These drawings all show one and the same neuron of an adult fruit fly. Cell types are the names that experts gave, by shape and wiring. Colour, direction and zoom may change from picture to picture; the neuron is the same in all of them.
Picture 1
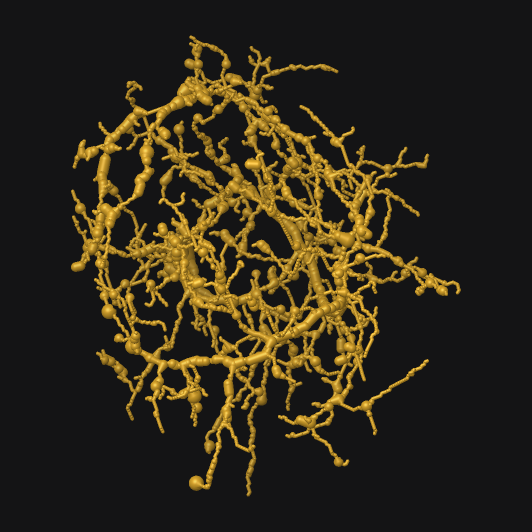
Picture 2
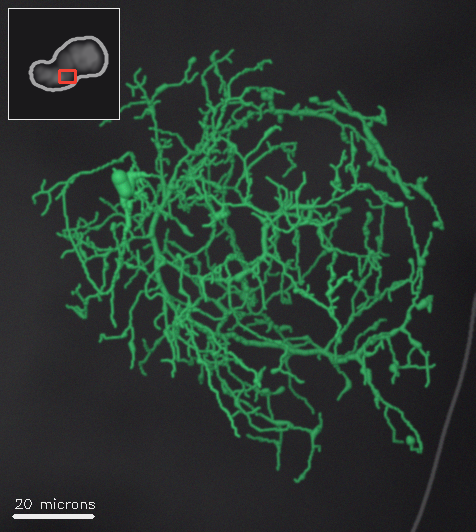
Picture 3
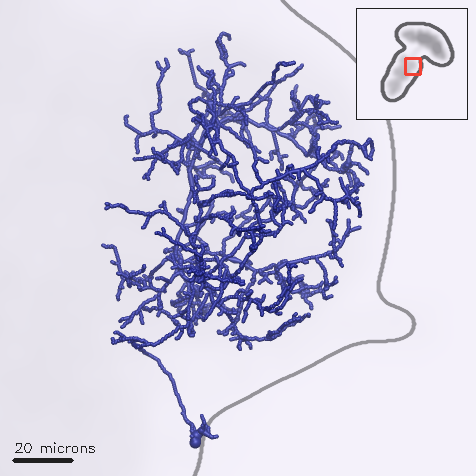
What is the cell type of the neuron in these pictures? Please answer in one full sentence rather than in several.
The neuron is a member of cell type IN03A013.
